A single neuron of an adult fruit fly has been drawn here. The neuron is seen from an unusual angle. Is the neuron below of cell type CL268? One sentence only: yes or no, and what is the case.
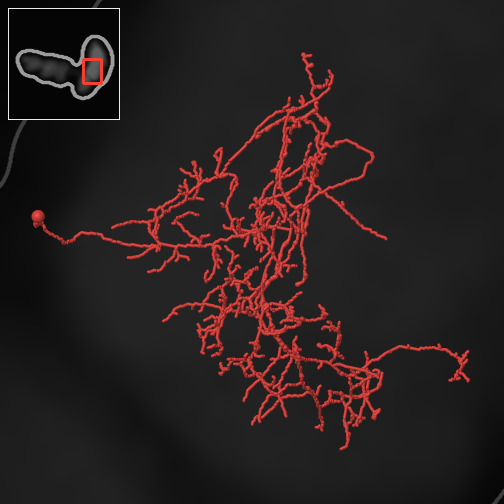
Yes, the neuron is among the cells of type CL268.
